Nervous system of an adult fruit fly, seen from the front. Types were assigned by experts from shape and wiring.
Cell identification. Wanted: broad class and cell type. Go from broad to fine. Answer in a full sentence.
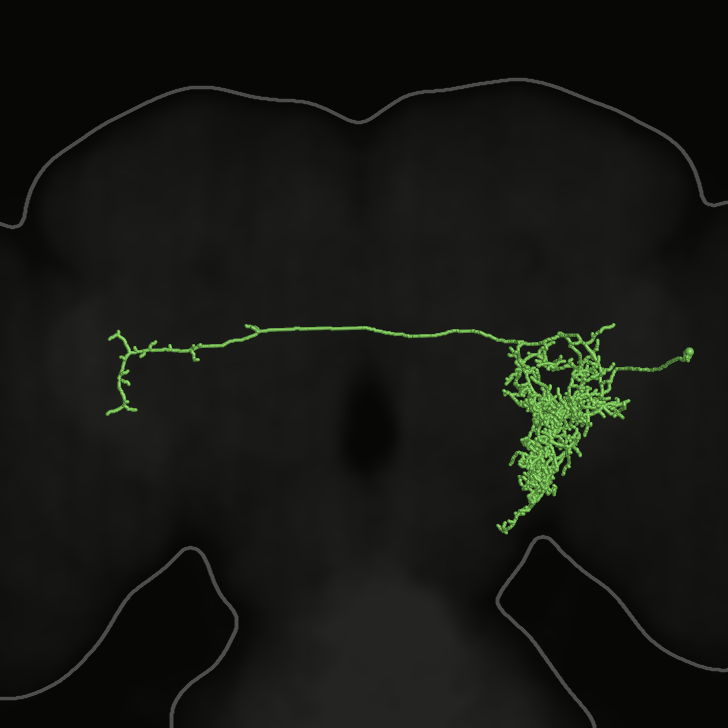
A central-brain intrinsic neuron, type AVLP429.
